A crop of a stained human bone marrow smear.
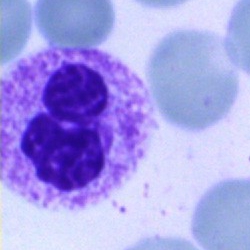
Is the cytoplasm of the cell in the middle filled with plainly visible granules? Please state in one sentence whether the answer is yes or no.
Yes, the cytoplasm of this cell holds many visible granules.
